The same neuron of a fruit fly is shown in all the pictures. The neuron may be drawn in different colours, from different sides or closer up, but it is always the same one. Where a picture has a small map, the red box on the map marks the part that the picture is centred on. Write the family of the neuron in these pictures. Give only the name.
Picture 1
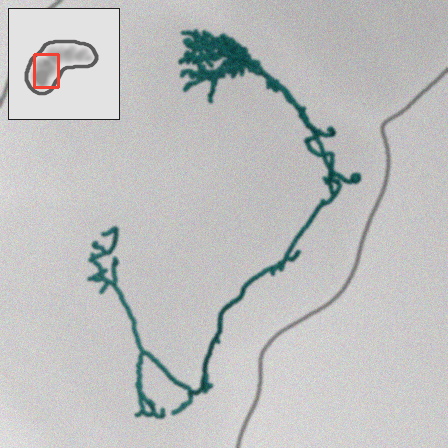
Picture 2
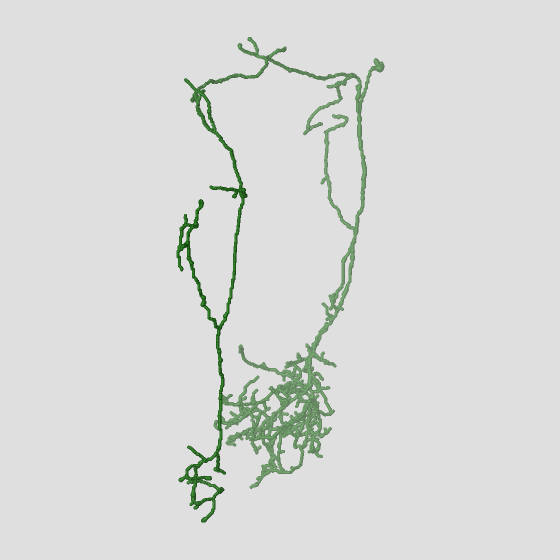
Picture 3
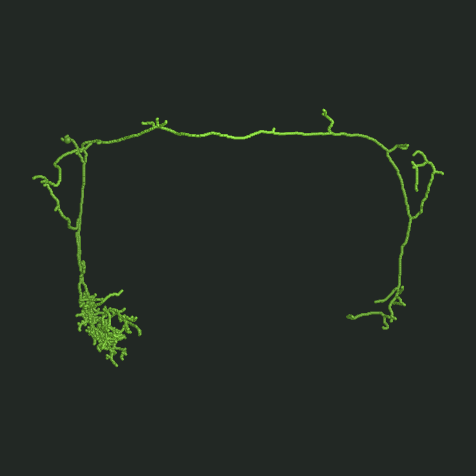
hemilineage LHp2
